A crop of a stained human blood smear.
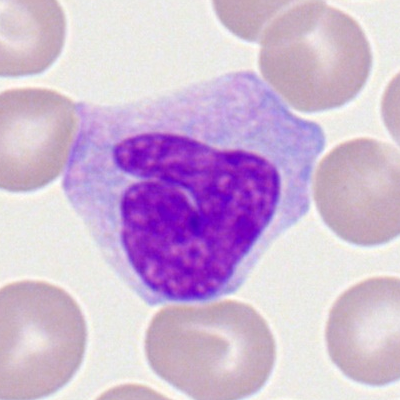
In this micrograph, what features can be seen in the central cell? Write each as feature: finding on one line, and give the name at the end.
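Nucleus: folded, a narrow cleft cutting in from the upper left
Chromatin: patchy, paler spots among darker purple areas
Cytoplasm: pale greyish lilac
Granules: fine, dust-like, pinkish
Name: monocyte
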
